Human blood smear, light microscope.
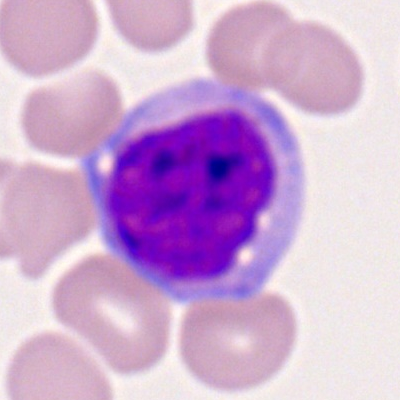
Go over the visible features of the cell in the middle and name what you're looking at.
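Large nucleus, filling most of the cell. Cytoplasm pale blue, its rim wider on the right side than on the left. A few small clear spots at the cytoplasmic edge. Cell: monocyte.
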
